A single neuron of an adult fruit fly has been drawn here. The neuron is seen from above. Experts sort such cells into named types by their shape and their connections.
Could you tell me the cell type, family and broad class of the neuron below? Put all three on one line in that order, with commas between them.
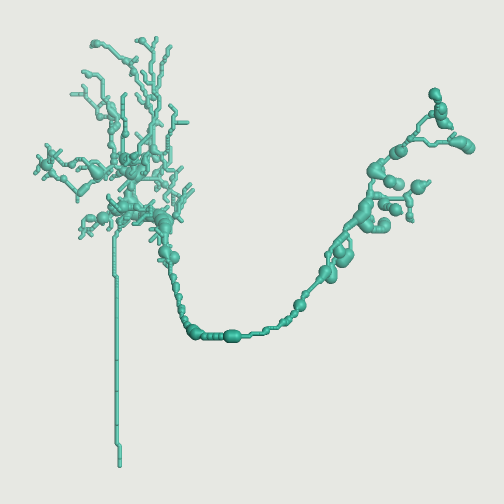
IN06A114, hemilineage 06A, nerve-cord intrinsic neuron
